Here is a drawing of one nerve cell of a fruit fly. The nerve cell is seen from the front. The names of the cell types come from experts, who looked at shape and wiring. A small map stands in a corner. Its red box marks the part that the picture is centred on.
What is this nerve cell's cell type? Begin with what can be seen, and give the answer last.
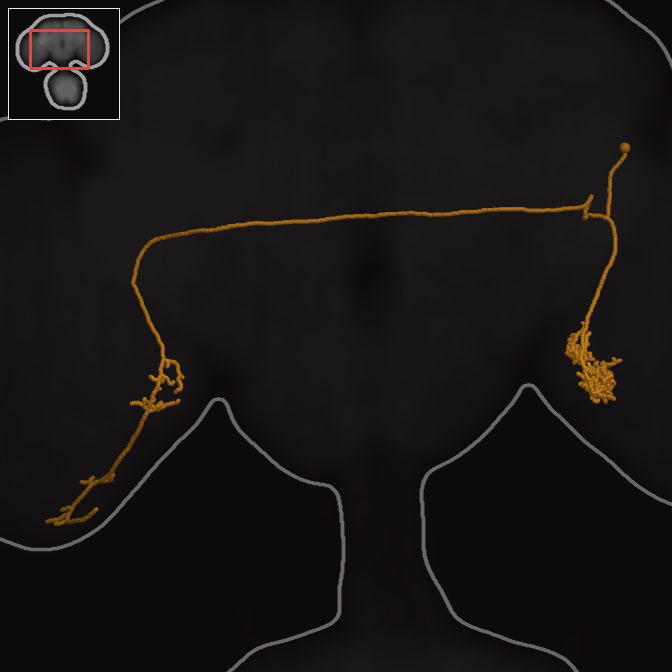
The cell body is at the upper right of the picture. The picture shows dozens of branch ends. This is an optic-lobe intrinsic neuron. The cell type is LC14b.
